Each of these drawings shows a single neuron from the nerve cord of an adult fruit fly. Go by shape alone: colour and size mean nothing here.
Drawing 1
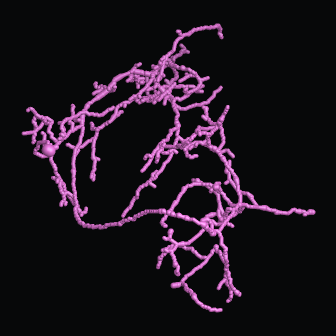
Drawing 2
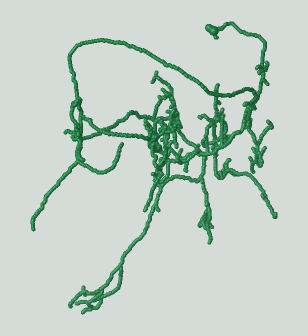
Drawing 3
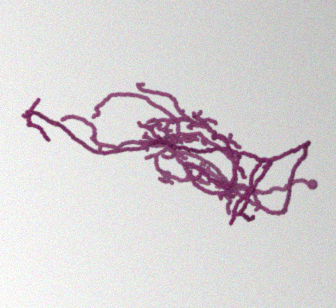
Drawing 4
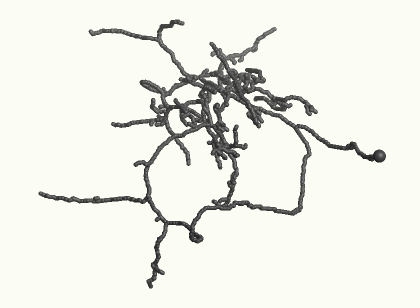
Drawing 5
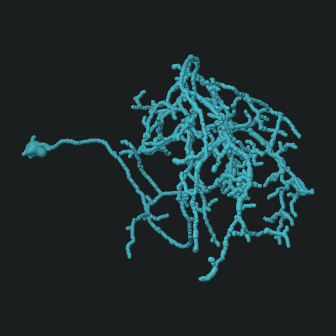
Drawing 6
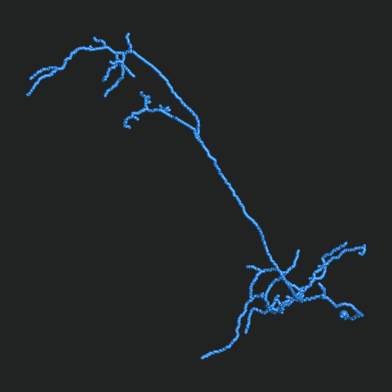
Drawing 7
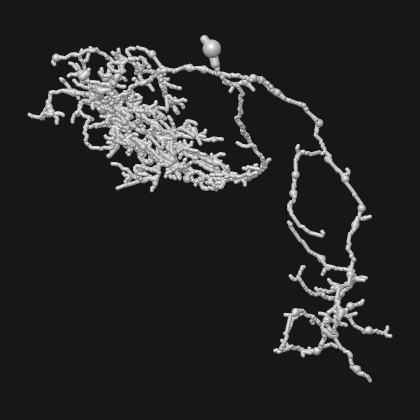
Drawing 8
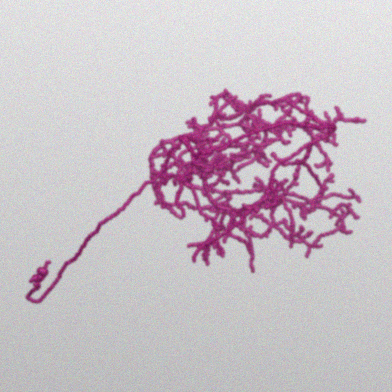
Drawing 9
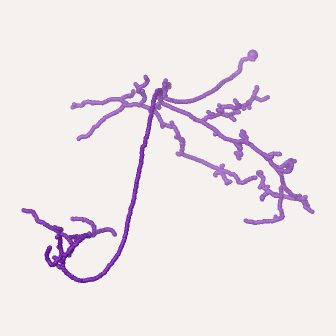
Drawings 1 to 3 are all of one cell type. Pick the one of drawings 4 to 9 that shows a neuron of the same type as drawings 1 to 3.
Drawing 4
